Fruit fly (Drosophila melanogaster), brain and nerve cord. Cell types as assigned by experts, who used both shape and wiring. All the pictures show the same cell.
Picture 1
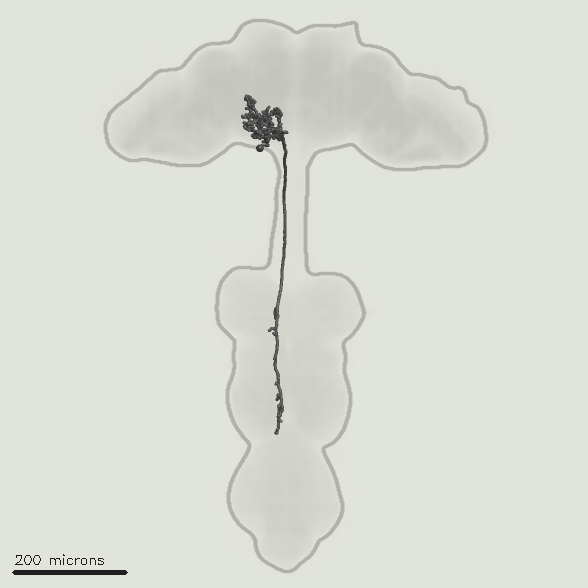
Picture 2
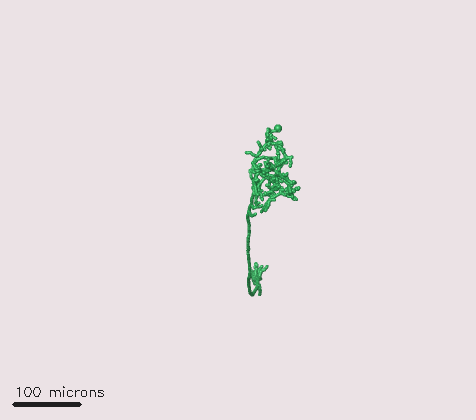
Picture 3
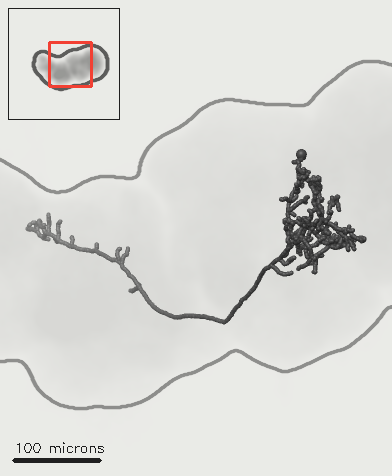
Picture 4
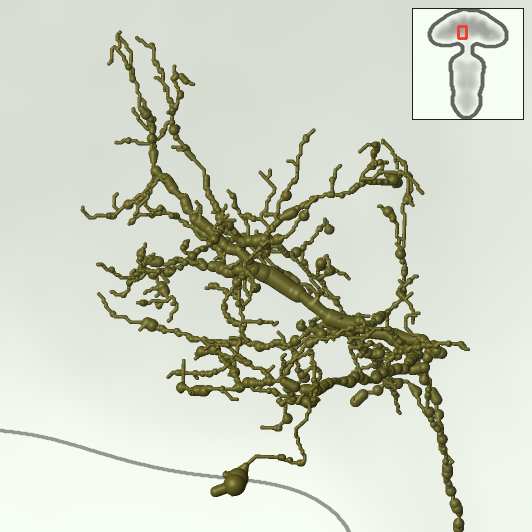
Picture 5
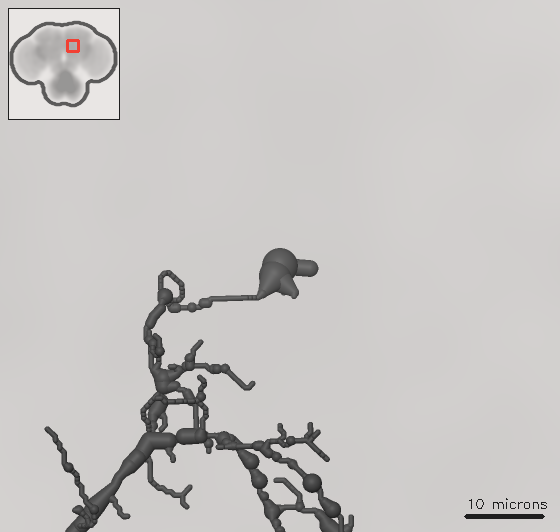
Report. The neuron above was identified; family: DNp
